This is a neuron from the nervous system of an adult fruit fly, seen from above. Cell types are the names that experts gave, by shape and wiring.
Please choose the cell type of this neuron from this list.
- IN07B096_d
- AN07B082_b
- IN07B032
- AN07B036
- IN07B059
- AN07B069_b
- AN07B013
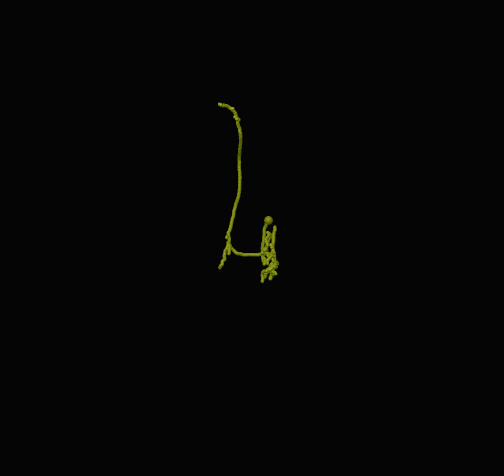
AN07B069_b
